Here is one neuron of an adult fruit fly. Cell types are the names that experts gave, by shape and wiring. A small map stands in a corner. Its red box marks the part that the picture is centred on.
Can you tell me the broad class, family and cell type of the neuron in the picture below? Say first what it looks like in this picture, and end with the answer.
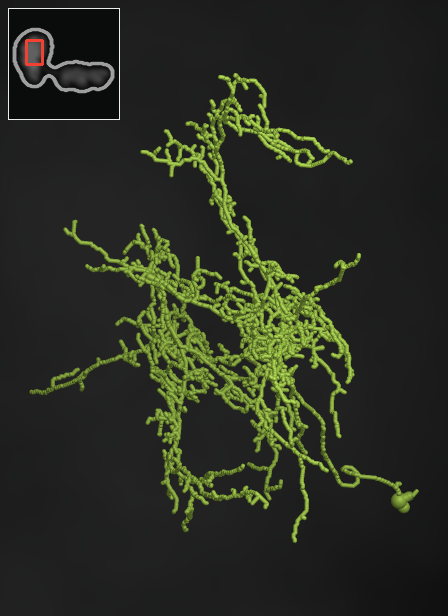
The cell body is at the lower right of the picture. More than a hundred branch ends can be seen. This is a central-brain intrinsic neuron. Its family is hemilineage SMPp&v1_ventral. Its cell type is IB109.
